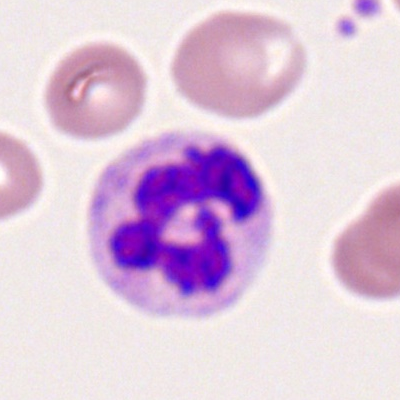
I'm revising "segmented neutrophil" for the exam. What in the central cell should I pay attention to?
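Several separate lobes make up the nucleus of this segmented neutrophil, arranged in a ring around a pale central area. Its chromatin is dark purple and coarsely clumped.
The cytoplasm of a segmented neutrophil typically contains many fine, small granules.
In agreement with that, the cytoplasm here holds only fine, faint granules.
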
